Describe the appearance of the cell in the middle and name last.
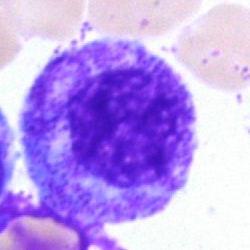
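Nucleus off-centre, toward the right side of the cell. Cytoplasm widest on the left side. Pale, weakly stained zone in the cytoplasm left of the nucleus. Pale pink red cells against the upper edge of the cell. This cell is a myelocyte.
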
